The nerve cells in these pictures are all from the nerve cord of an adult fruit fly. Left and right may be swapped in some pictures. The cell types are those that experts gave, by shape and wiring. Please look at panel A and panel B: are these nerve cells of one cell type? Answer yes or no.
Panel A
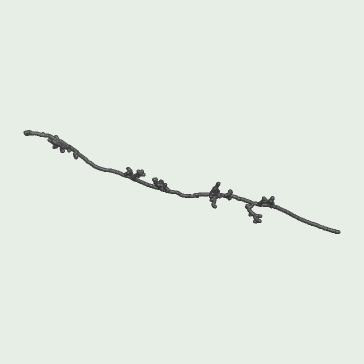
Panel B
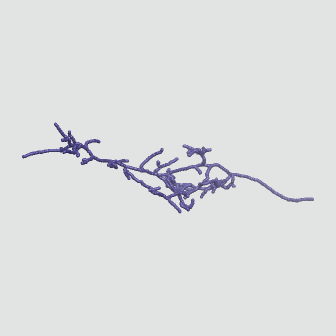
no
